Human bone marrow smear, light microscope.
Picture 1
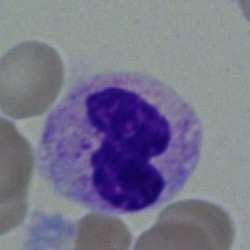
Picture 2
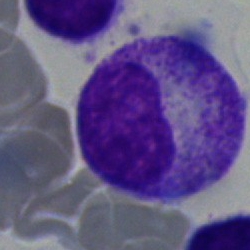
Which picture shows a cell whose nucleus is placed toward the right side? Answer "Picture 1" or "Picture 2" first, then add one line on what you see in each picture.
Picture 1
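What picture 1 shows: The nucleus sits right of centre, leaving a wider band of cytoplasm on the left.
What picture 2 shows: The nucleus sits toward the left side of the cell.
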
